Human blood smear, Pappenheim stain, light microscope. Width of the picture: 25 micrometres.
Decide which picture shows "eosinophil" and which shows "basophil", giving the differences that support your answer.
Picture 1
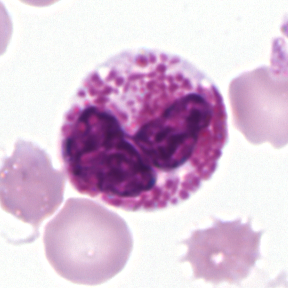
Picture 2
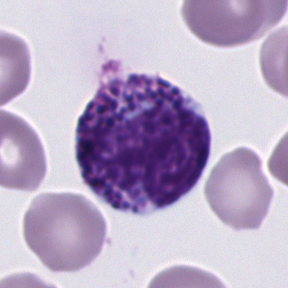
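Picture 1 shows the eosinophil, and picture 2 shows the basophil. First point, the outline: the eosinophil is round and smooth, while the basophil is only roughly round.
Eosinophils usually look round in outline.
Second point, the nucleus: in the eosinophil it is plainly split into two lobes, with dark purple, coarsely clumped chromatin, whereas in the basophil the overlying granules hide its outline so that it cannot be traced clearly.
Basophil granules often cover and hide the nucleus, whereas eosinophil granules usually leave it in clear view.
Third point, the granules: the eosinophil's cytoplasm is packed with coarse, round, reddish-pink granules, while the basophil's coarse granules are dark blue-purple to nearly black and are scattered over the whole cell, the nucleus included.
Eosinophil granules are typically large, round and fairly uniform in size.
Fourth point, the cytoplasm: in the basophil, pale lilac cytoplasm shows only in small patches between the granules.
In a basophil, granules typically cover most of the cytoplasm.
Fifth point, nucleoli: neither cell shows any. Last point, size: the eosinophil measures about 14 micrometres across.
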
